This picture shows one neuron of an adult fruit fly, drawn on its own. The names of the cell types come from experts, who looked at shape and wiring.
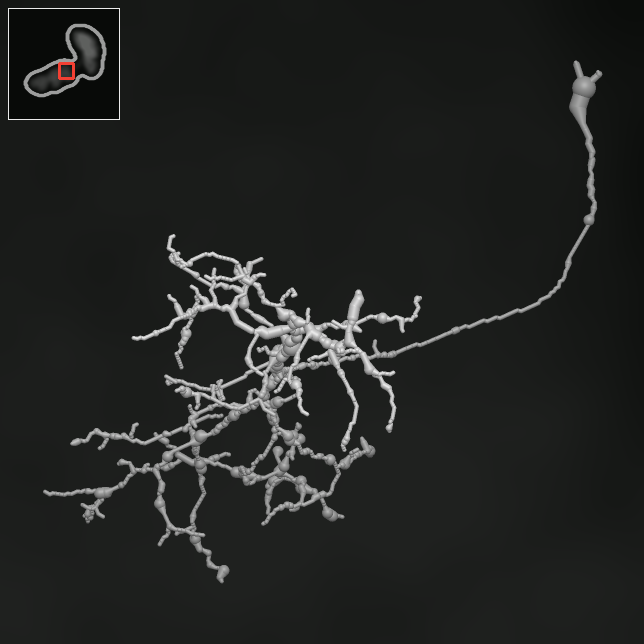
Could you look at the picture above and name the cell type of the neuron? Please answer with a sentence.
The cell type is IN09A024.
